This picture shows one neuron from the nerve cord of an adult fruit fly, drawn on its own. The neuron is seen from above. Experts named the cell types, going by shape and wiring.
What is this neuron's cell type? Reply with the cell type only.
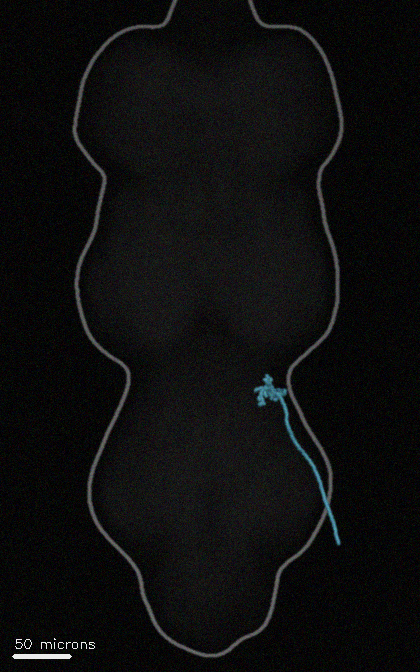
SNta03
